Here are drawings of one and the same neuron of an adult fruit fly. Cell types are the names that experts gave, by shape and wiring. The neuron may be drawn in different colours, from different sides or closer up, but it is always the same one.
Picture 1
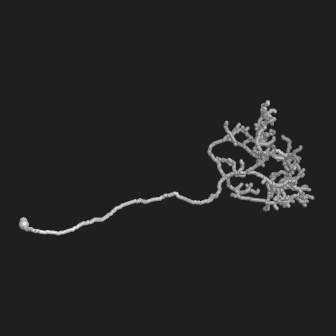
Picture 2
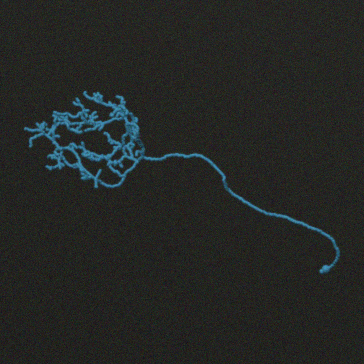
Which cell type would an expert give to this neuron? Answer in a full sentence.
The cell type is IN14A107.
